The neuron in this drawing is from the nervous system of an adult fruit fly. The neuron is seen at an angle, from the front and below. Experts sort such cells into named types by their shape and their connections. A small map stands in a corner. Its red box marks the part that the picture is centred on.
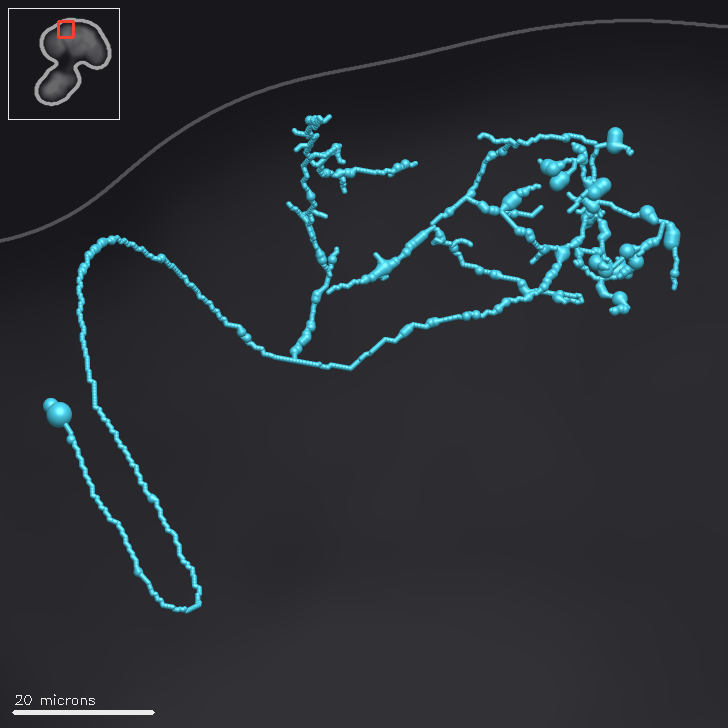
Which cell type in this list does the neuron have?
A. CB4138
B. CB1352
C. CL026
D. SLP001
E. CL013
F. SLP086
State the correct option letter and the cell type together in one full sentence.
The cell type to which the neuron belongs is option A, CB4138.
